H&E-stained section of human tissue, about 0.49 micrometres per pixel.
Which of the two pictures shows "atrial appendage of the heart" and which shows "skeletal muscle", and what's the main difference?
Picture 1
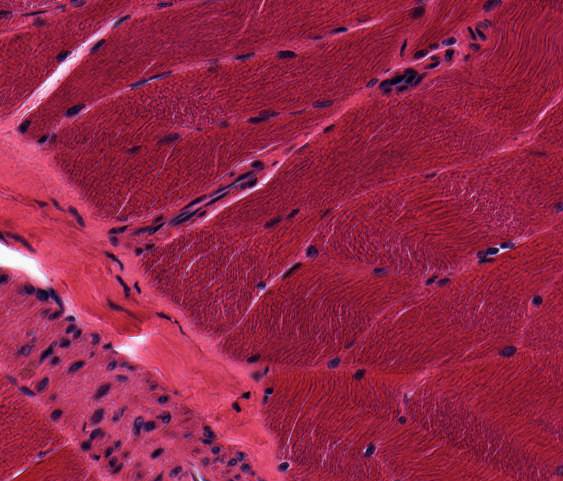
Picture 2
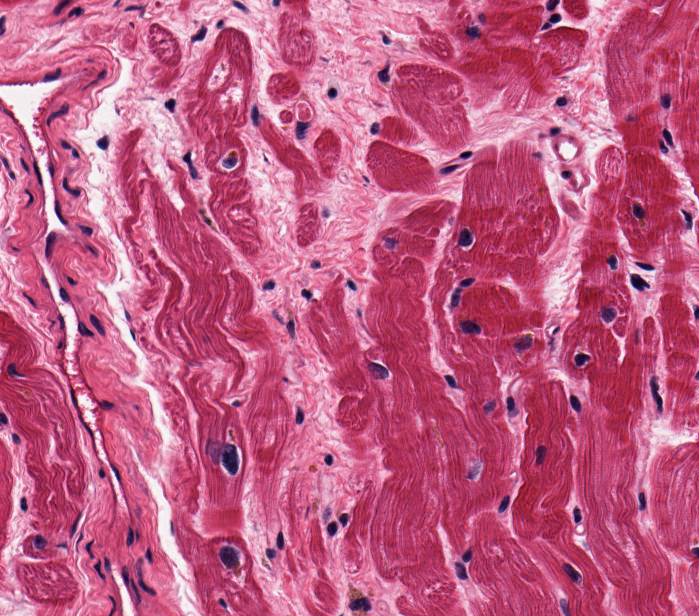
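The fibres in picture 1 are skeletal muscle, and picture 2 shows the atrial appendage of the heart. In the skeletal muscle, the fibre cytoplasm stains a deep red, and the nuclei are dark and elongated, sitting at the edges of the fibres. Along the edge of one fibre, several nuclei lie in a row. The lower left corner holds many more nuclei than the rest of the field. In the atrial appendage, most fibres are cut lengthwise and run roughly top to bottom in a wavy course. On the right half, watch how the fibres branch and join their neighbours. In the upper middle, a band of pale pink, loose, wispy connective tissue with scattered small dark nuclei separates the fibres. Near the top, several fibres are cut across and appear as rounded profiles.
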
